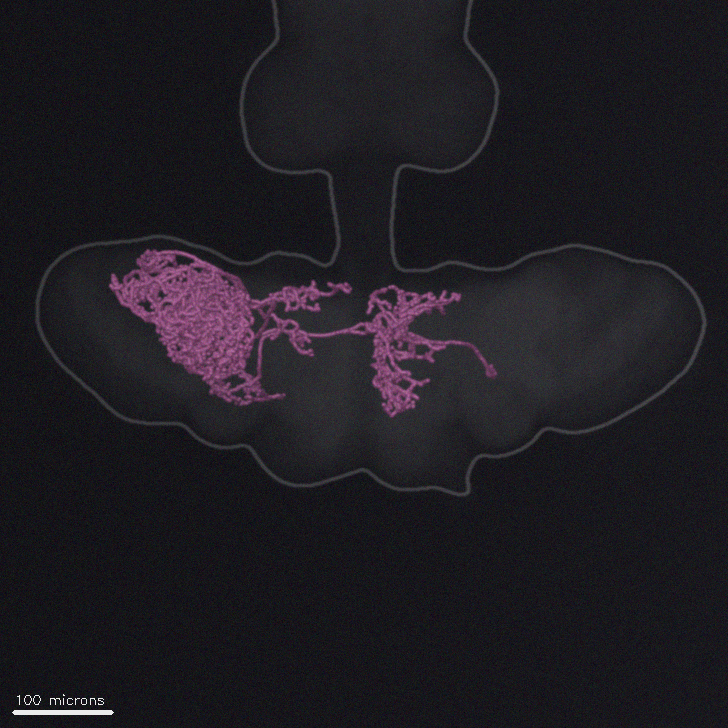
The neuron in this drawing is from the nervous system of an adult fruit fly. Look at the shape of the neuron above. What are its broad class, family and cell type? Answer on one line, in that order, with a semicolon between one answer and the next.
visual centrifugal neuron; LoVC; LoVC22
